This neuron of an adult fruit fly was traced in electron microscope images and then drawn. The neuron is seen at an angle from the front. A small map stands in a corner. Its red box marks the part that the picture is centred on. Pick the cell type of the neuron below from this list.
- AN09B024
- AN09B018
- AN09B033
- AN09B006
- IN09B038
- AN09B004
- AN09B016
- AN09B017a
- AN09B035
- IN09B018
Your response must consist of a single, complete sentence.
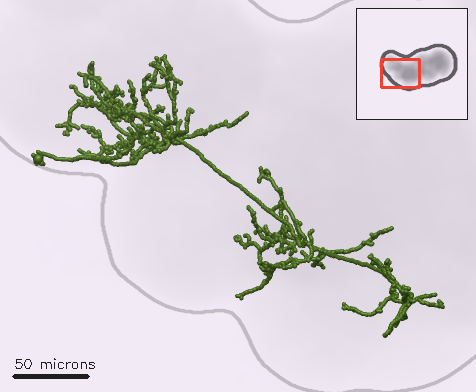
In the scheme of cell types, this neuron is IN09B018.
